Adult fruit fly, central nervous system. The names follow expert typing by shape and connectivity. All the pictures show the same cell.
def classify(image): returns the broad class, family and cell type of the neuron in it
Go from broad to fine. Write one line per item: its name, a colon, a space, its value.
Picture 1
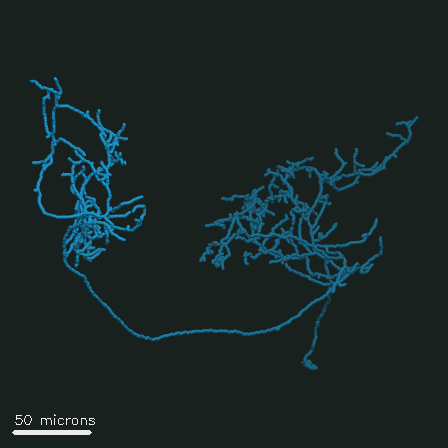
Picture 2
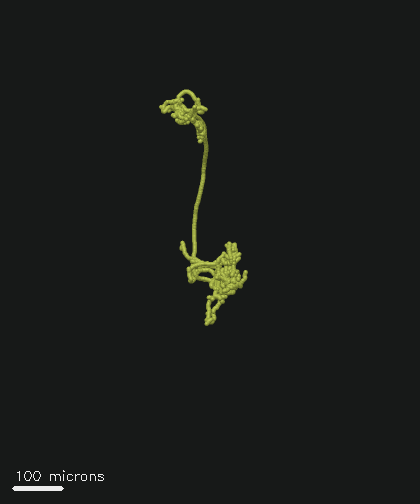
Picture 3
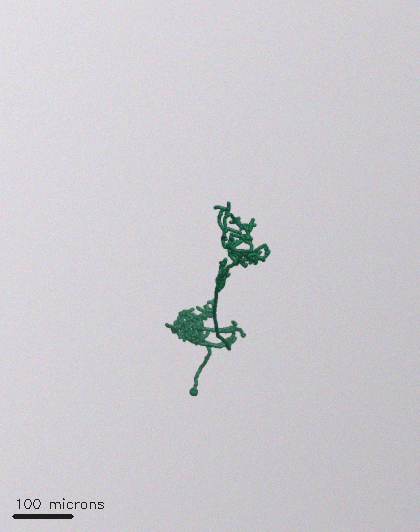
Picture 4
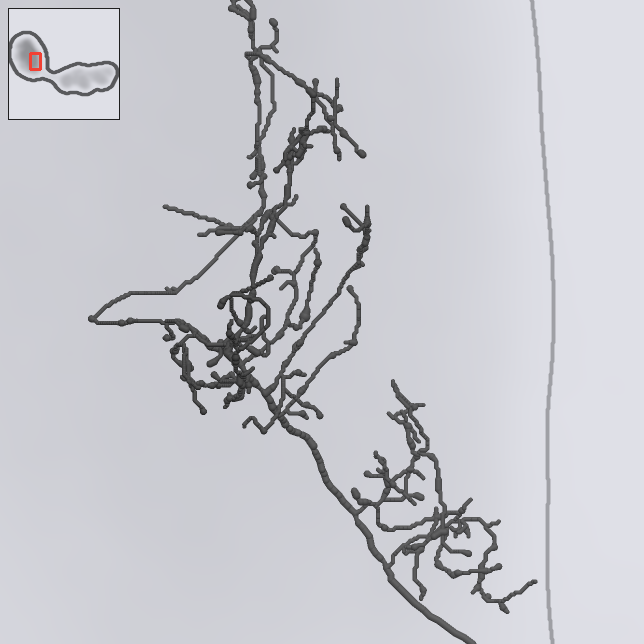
broad class: ascending neuron
family: hemilineage 06B
cell type: AN06B037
